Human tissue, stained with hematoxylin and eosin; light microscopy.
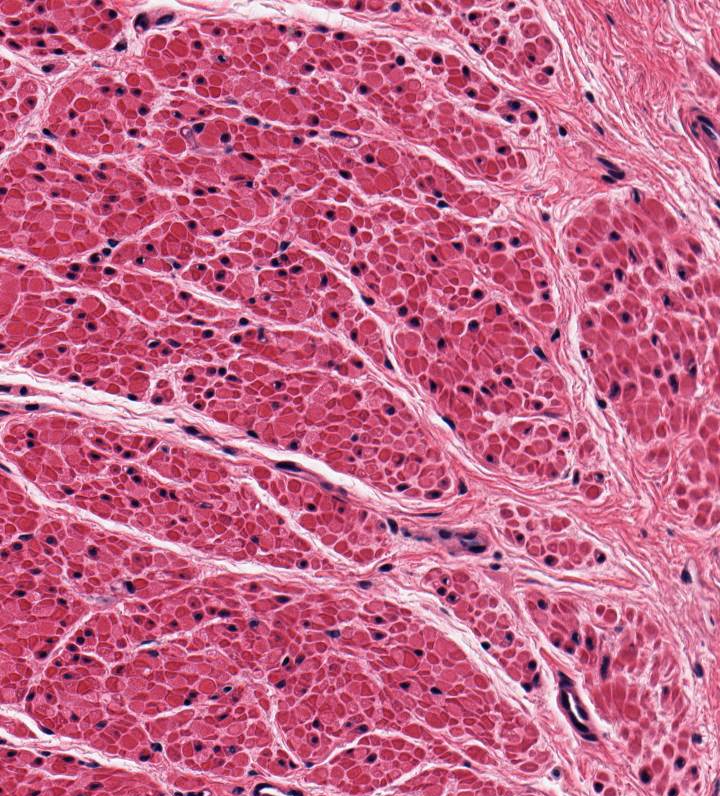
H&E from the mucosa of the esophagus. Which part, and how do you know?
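Smooth muscle, on these counts. Arrangement: muscle cut in cross-section fills most of the field, grouped into bundles by thin pale connective tissue septa. Profiles: small, closely packed, rounded to polygonal, with pink cytoplasm.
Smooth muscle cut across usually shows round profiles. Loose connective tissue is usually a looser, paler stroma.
The packed pink bundles here differ from it. Absent: epithelium, glands, fat cells. Clefts: narrow, empty and white along several septa, where bundles have pulled apart.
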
